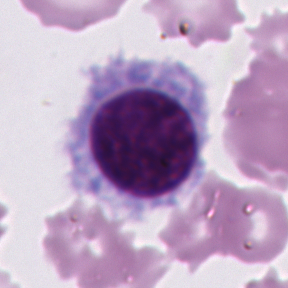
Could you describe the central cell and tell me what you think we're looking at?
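Notice the pale blue cytoplasm. The nucleus sits slightly off-centre to the lower right, leaving the widest band of cytoplasm at upper left. No nucleoli show in the nucleus, and no vacuoles in the cytoplasm. You are looking at a hairy cell.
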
